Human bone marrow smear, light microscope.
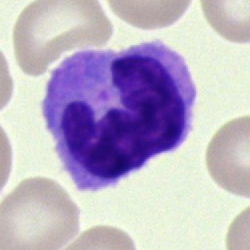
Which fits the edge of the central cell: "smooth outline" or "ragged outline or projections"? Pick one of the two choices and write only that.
Ragged outline or projections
